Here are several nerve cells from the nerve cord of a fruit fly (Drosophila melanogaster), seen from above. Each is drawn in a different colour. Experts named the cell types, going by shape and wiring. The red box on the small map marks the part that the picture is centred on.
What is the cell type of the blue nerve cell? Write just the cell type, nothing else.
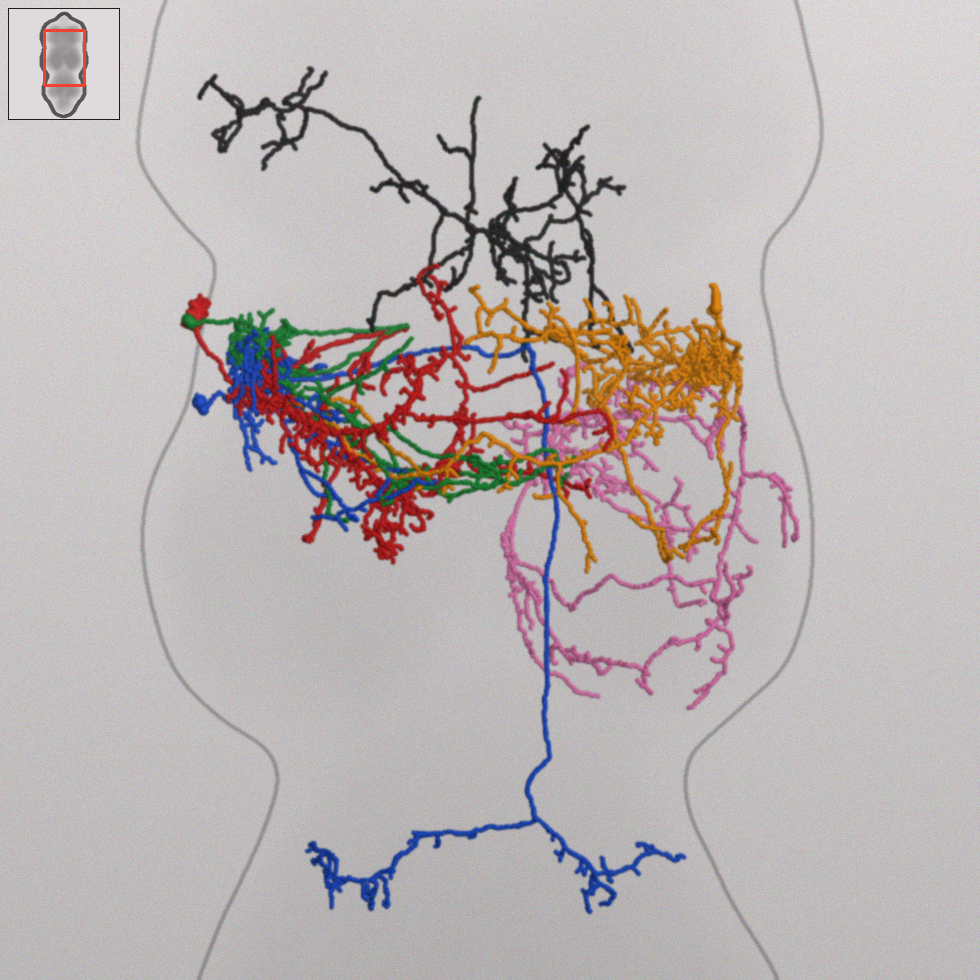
IN18B027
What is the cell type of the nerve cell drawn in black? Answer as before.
IN12B070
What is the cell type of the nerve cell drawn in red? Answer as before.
dMS2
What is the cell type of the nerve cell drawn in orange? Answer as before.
IN17A045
